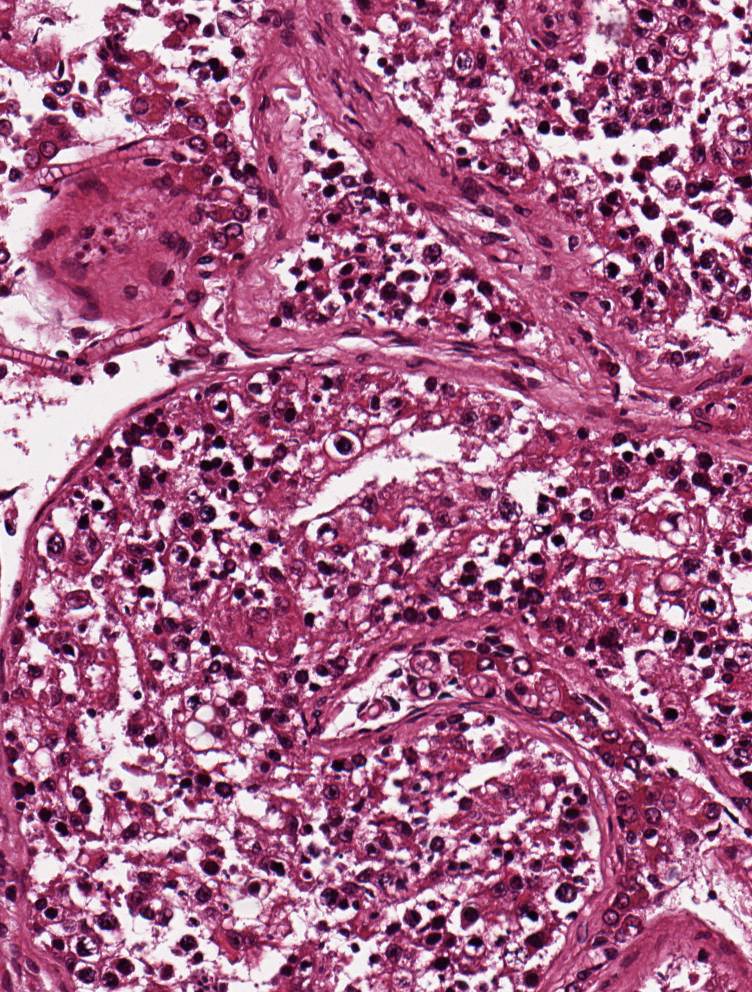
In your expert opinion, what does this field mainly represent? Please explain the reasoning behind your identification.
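It's seminiferous tubule. Those big rounded, cell-packed compartments are the tubules, split by thin curving pink bands lined with flattened spindle nuclei.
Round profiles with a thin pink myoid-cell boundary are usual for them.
Top left, outside them, sits a cluster of cells with plenty of pink cytoplasm.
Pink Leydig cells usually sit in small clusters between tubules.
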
